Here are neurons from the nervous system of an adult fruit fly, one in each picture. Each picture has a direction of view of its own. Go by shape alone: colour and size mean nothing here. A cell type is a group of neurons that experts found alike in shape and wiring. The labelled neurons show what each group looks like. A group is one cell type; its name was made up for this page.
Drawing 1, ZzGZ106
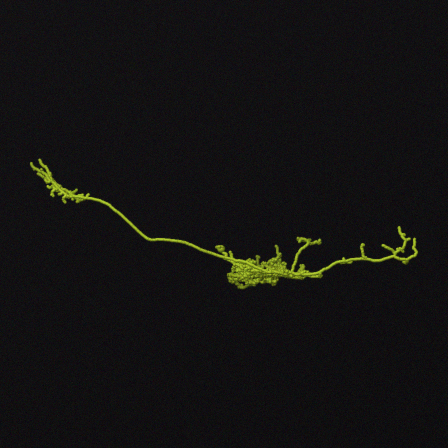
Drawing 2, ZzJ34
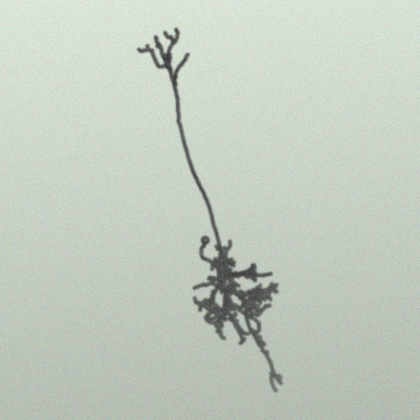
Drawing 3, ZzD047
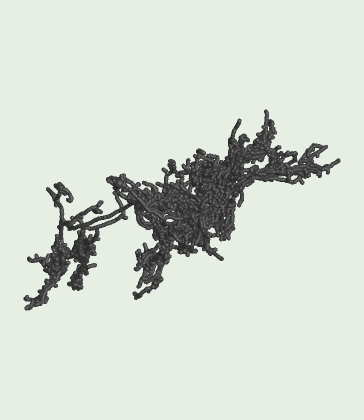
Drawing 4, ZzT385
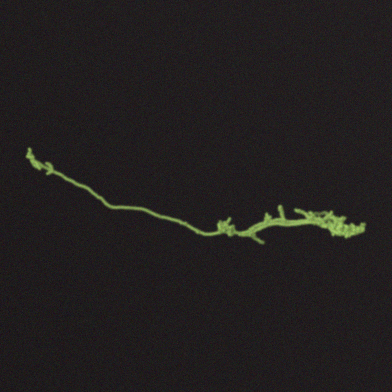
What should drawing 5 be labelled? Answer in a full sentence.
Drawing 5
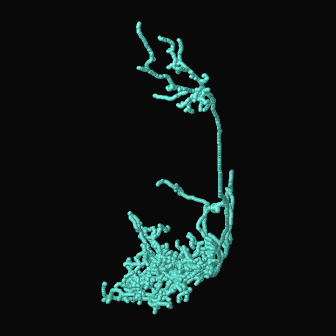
It belongs to ZzGZ106.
